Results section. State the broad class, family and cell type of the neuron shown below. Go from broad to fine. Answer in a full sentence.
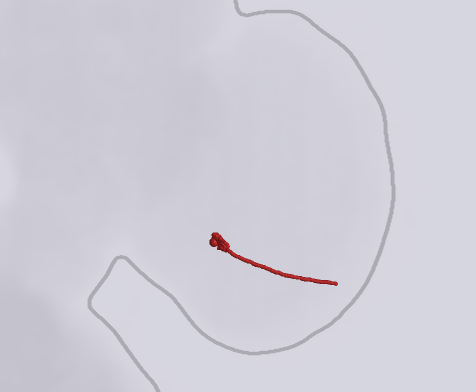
An optic-lobe intrinsic neuron of the L family, type L5.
